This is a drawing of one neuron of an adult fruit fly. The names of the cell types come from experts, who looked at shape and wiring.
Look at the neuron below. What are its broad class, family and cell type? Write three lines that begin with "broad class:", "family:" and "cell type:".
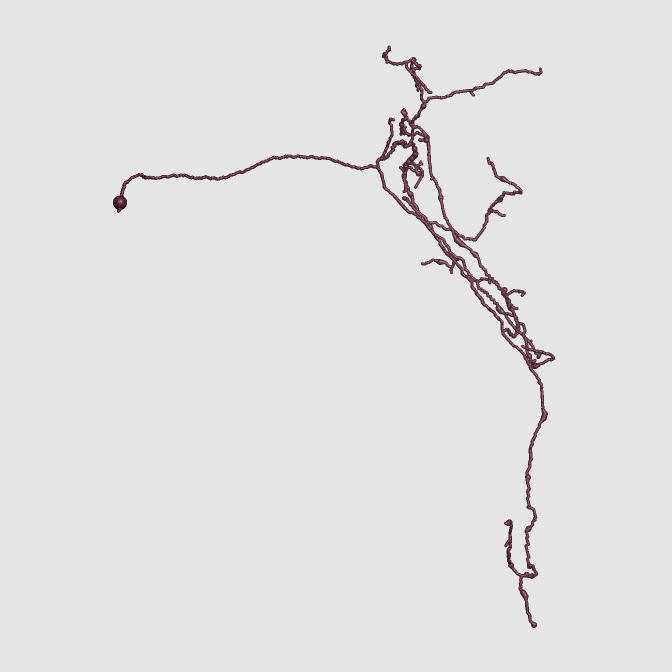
broad class: central-brain intrinsic neuron
family: hemilineage SMPad2
cell type: CL049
